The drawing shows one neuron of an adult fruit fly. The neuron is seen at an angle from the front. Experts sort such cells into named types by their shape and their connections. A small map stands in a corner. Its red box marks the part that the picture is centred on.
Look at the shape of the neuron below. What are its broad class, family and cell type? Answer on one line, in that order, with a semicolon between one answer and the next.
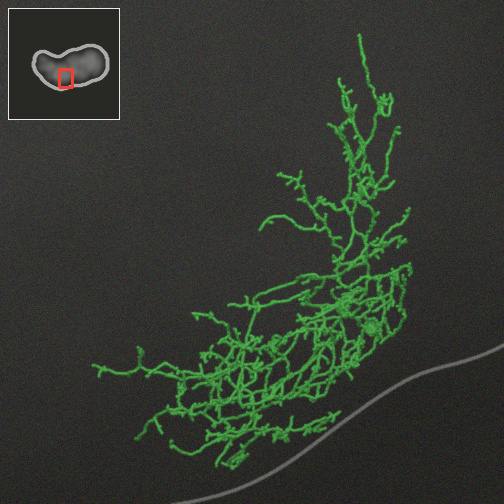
optic-lobe intrinsic neuron; Mi; Mi18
